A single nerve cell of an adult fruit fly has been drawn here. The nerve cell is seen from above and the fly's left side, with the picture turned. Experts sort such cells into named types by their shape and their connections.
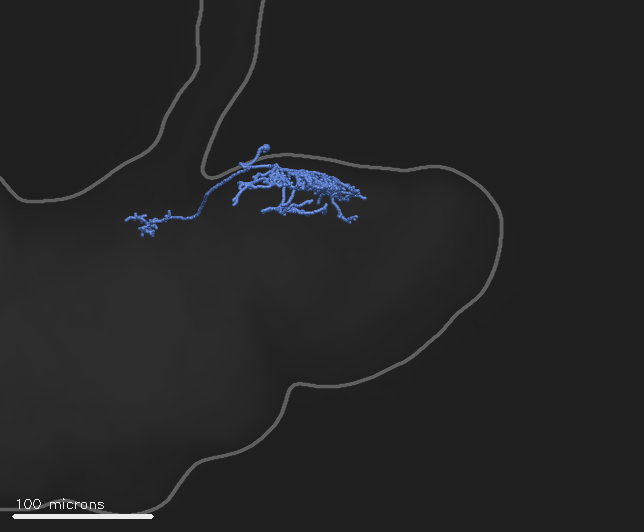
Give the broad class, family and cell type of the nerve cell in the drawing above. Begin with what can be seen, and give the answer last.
By the scale bar it is about 180 microns wide in this view. As drawn here it is more than twice as wide as it is tall. This is a visual projection neuron. Its family is VST. Its cell type is VST2.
